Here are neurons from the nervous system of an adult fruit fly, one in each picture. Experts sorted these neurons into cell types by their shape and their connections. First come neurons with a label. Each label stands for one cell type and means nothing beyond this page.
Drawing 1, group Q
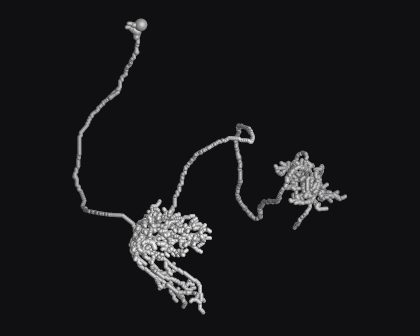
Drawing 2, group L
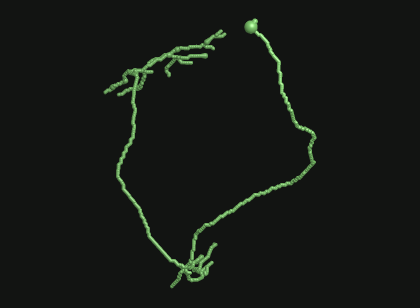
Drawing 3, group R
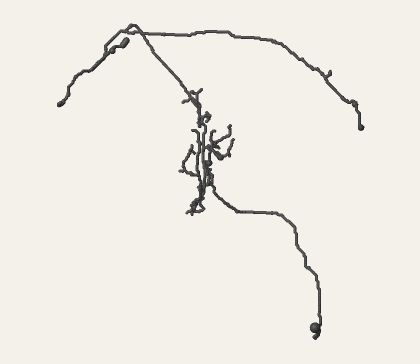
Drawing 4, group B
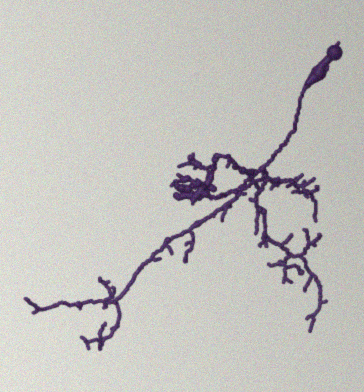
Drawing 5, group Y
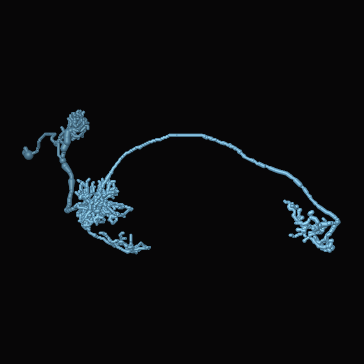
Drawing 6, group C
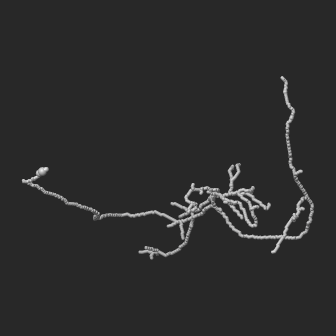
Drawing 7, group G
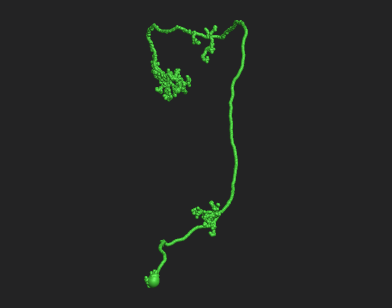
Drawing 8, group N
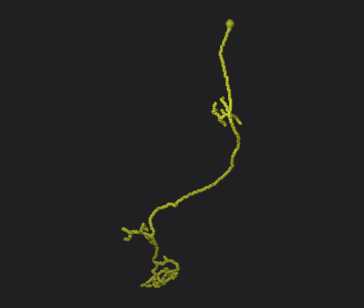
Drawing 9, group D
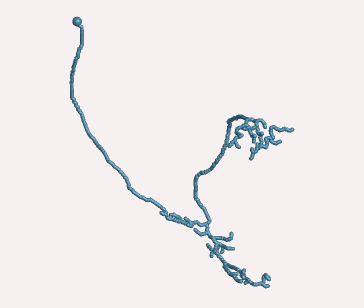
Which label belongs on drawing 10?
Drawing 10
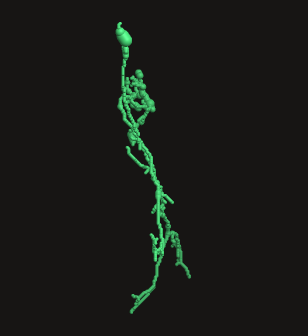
group B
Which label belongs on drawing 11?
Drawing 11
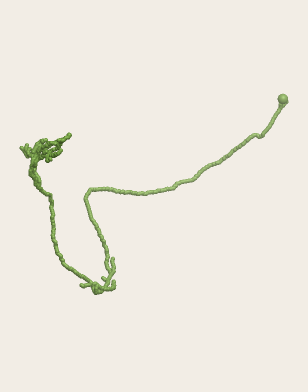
group L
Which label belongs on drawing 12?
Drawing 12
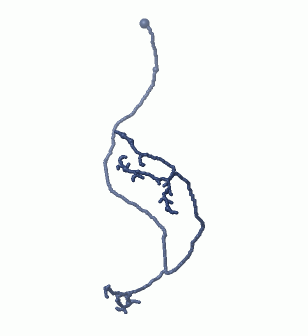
group D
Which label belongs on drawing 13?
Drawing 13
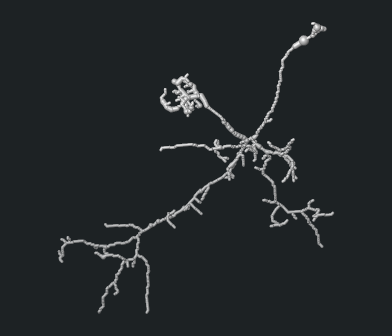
group B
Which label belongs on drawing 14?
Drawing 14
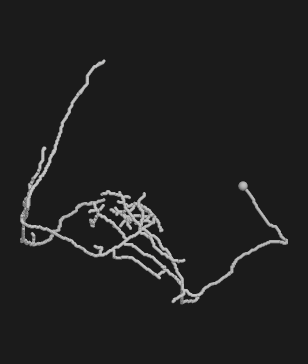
group R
